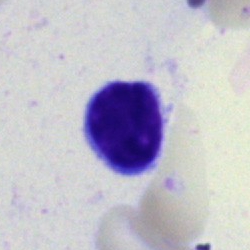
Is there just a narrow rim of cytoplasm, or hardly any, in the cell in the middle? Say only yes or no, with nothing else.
Yes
